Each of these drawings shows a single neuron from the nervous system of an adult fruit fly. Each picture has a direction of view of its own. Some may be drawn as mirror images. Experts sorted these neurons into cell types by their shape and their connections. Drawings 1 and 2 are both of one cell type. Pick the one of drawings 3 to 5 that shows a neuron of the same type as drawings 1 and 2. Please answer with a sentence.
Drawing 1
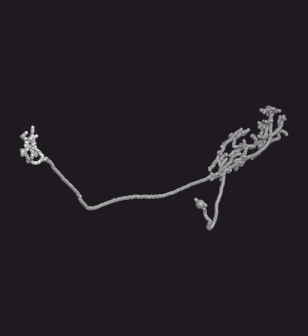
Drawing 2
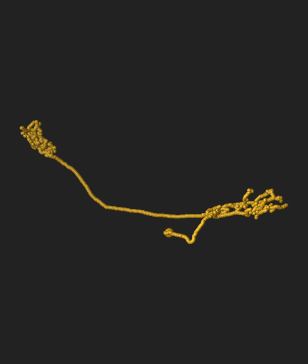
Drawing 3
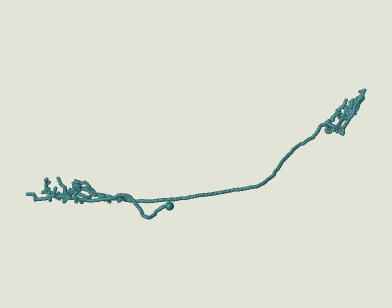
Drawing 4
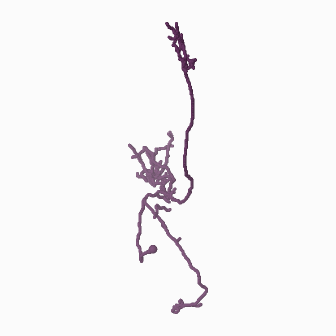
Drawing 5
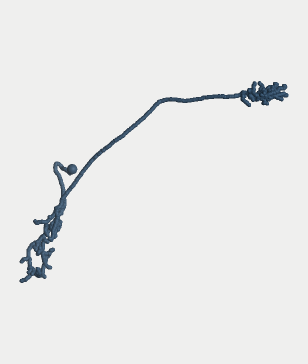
The neuron in drawing 5 is of the same cell type.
